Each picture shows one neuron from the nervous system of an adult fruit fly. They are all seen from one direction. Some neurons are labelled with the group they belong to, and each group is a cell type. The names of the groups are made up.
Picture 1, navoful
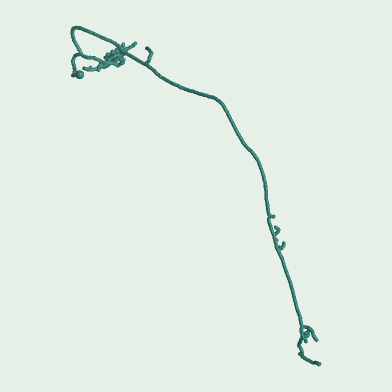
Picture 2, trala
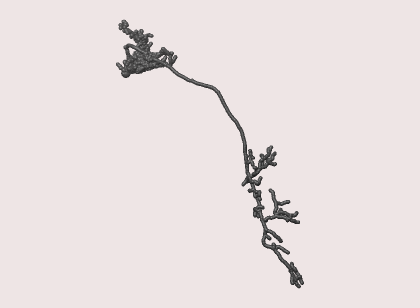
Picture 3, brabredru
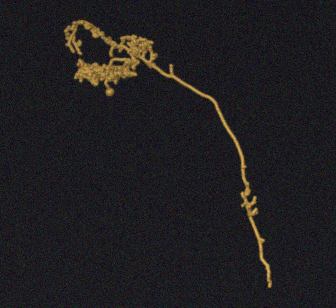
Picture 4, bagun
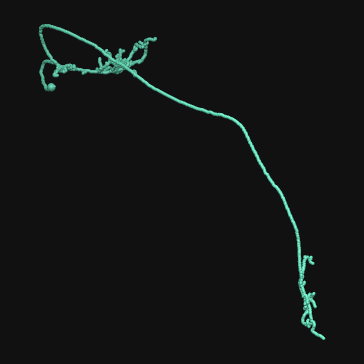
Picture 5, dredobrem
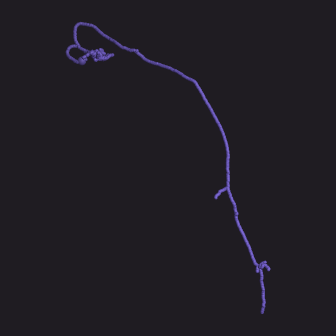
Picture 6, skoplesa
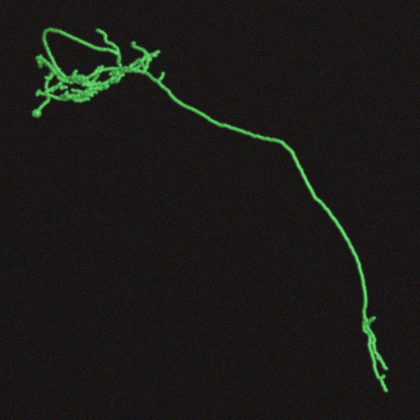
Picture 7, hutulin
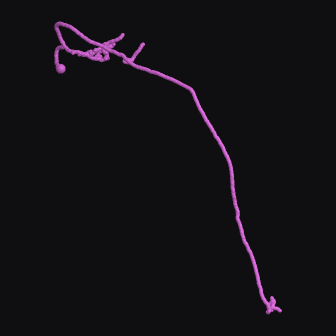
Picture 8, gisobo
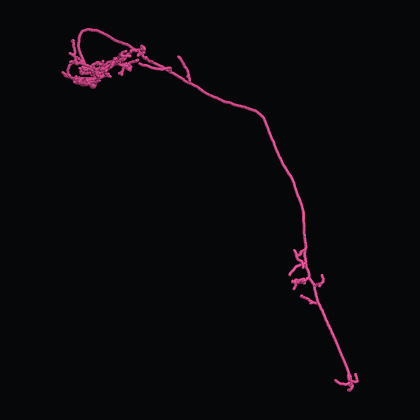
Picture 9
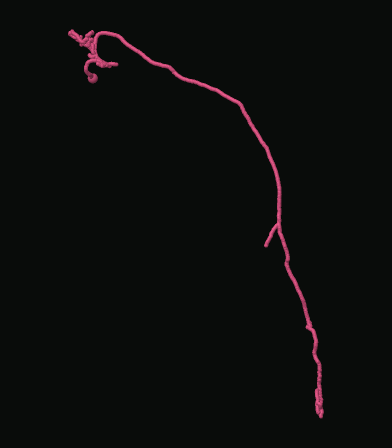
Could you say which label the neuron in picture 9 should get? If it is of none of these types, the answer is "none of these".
none of these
